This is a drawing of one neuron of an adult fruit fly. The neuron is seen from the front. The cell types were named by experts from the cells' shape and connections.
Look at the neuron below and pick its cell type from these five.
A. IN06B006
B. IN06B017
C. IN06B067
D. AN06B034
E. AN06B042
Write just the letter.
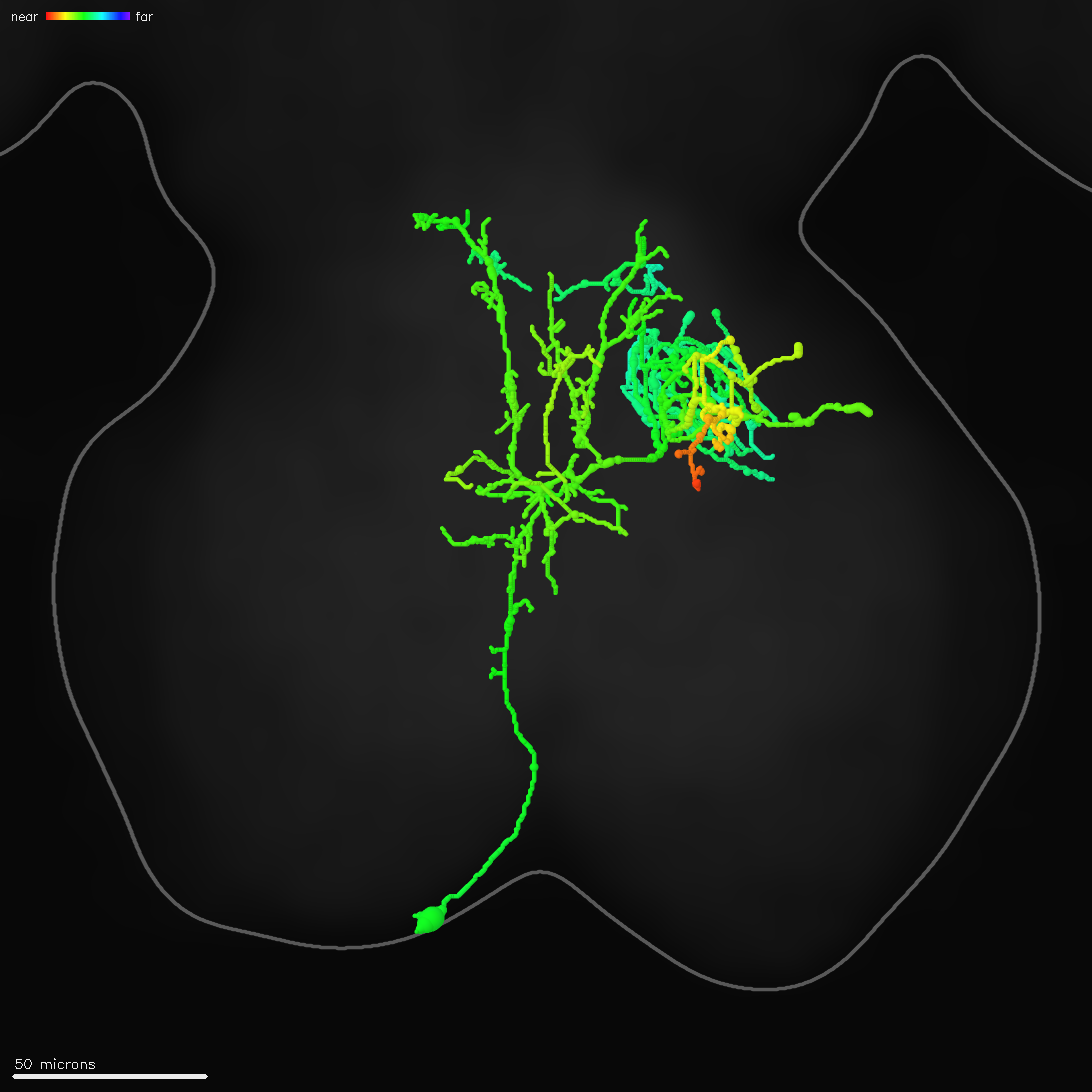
B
